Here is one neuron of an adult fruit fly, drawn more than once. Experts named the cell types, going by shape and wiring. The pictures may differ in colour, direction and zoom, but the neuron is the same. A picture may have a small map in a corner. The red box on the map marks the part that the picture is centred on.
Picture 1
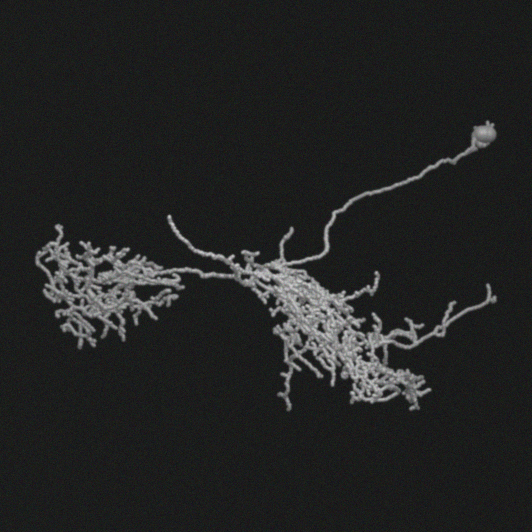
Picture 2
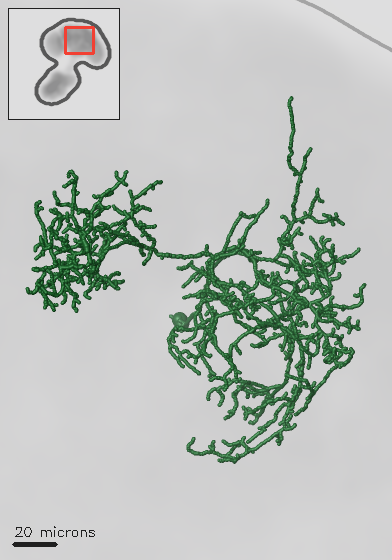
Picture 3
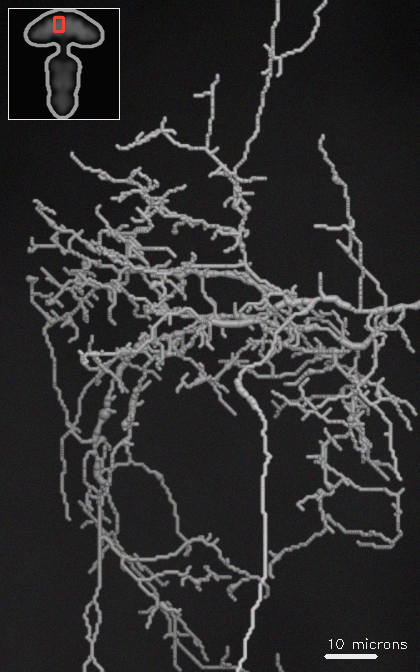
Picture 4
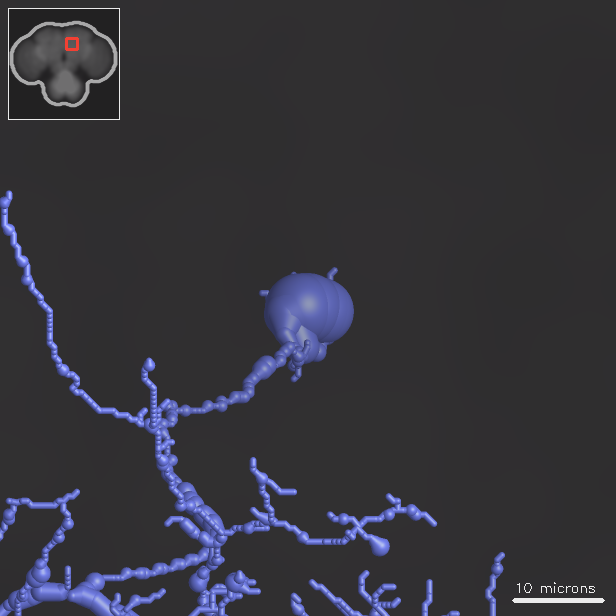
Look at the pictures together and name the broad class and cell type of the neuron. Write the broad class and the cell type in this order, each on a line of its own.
central-brain intrinsic neuron
LAL170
